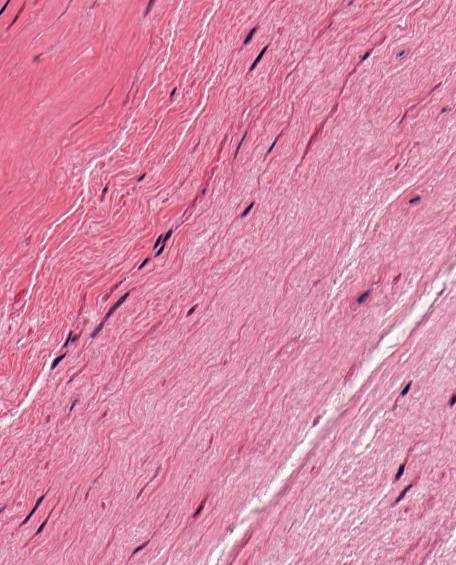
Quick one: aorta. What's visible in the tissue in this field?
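Fibre course: wavy and crimped rather than straight. Nuclear shape: slender, elongated and dark, each lying lengthwise along the fibres. Nuclear density: sparse, with the nuclei widely spaced among the fibres. Fat cells: none present in the field.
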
